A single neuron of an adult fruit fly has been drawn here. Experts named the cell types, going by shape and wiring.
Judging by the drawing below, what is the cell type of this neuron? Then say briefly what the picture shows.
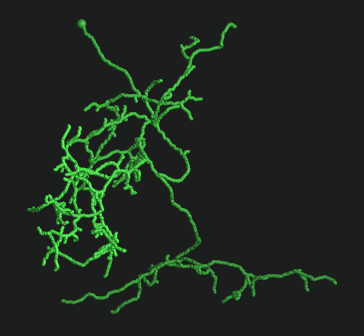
It is of cell type WED127. It is a central-brain intrinsic neuron. Its cell body lies at the upper left of the picture. Dozens of branch ends can be seen.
